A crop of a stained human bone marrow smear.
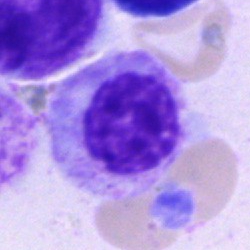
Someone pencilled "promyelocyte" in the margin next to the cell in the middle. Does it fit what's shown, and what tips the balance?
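First check: the nucleus shows no distinct nucleoli.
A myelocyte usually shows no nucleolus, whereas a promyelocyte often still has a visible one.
Second check: a moderate rim of pale lilac-blue cytoplasm surrounds the nucleus.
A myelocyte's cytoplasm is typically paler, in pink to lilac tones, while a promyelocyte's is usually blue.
Verdict: promyelocyte does not fit; this cell is a myelocyte. Remaining items: the outline is roughly round, the chromatin is dark purple and coarsely clumped with paler gaps between the clumps, and red cells lie against the lower right edge of the cell.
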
